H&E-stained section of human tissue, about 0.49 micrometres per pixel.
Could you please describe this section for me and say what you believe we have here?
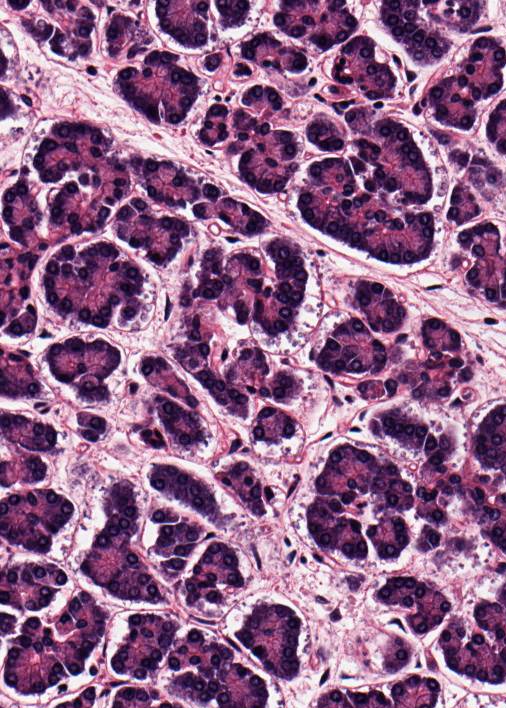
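Across the upper part of the field, running diagonally from the upper left toward the right, goes a thin band of pink fibrous connective tissue. The acinar cells look pyramidal, their broad bases at the outer edge of each acinus, and each holds a single round dark nucleus toward the base. I see no fat cells. This section is pancreas.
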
